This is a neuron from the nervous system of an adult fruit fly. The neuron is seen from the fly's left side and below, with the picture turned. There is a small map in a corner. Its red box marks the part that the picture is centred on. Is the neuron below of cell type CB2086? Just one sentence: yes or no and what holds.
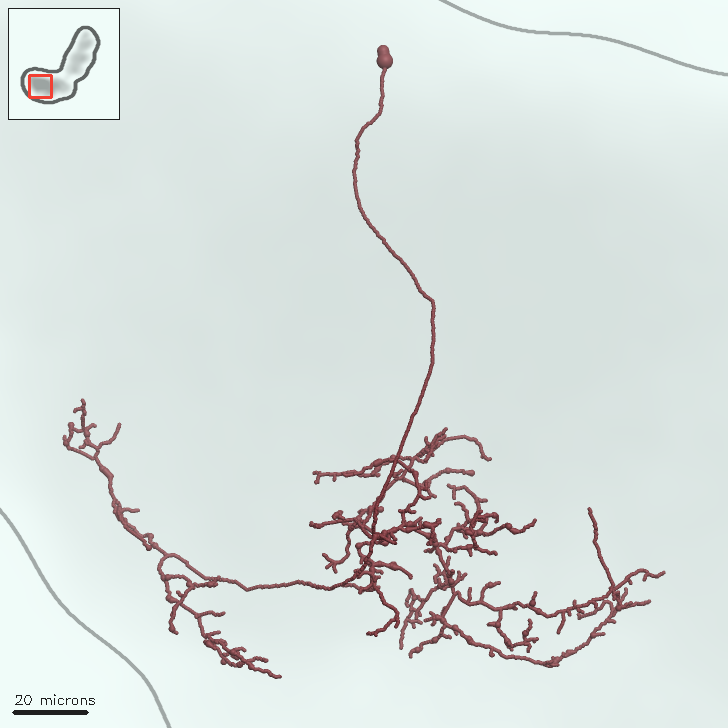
Yes, CB2086 is the type of cell that the neuron is.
